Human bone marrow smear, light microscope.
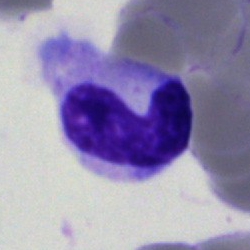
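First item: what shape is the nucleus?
It is bent into a U, the notch opening upward.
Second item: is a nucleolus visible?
No, none can be seen.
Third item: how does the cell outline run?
Irregular rather than round.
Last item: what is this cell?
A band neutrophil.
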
